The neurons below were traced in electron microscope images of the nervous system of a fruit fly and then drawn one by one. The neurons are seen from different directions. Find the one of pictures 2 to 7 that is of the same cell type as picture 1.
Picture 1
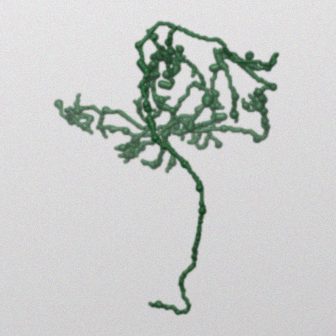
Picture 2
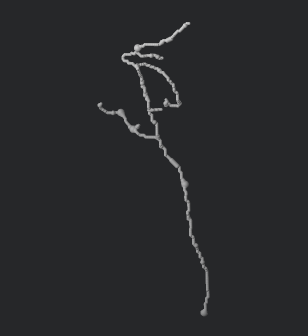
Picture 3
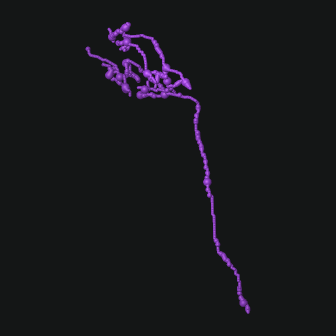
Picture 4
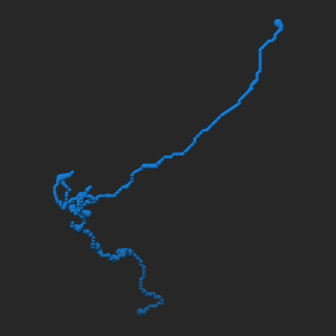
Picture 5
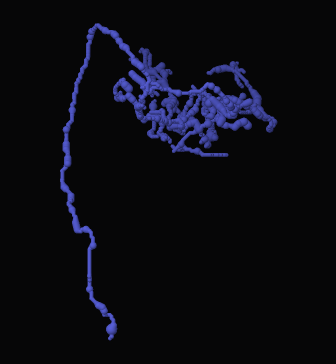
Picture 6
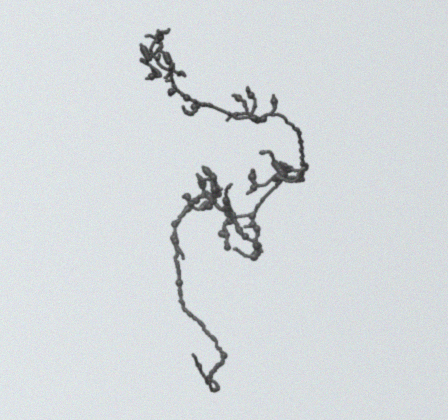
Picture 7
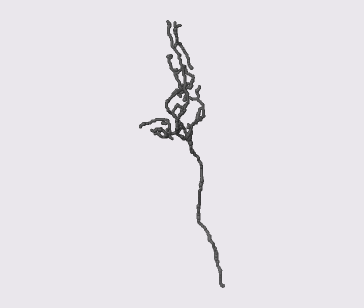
5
